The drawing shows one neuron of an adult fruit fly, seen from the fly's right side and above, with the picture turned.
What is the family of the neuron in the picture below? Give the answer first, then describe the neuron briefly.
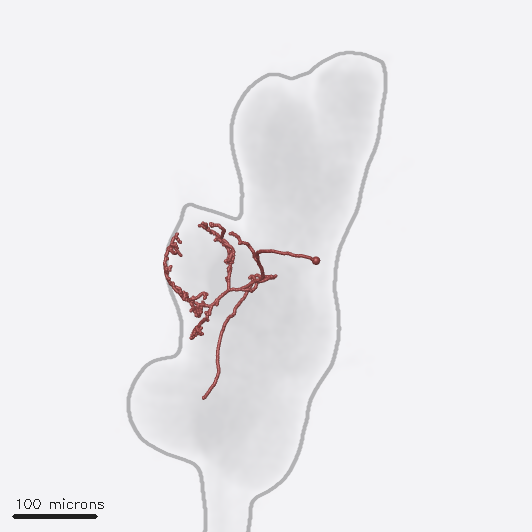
Its family is hemilineage 23B. This is a nerve-cord intrinsic neuron. Its cell body lies in the middle of the picture. By the scale bar it is about 200 microns tall in this view.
